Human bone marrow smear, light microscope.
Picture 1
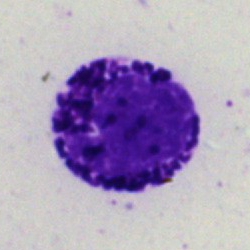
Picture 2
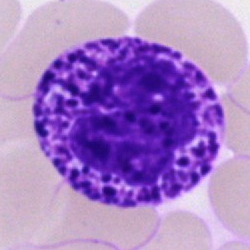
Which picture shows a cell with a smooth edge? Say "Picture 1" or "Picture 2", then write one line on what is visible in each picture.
Picture 2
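Picture 1: The cell edge is knobbly where granules bulge at the margin.
Picture 2: The cell outline is round to slightly oval and smooth.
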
